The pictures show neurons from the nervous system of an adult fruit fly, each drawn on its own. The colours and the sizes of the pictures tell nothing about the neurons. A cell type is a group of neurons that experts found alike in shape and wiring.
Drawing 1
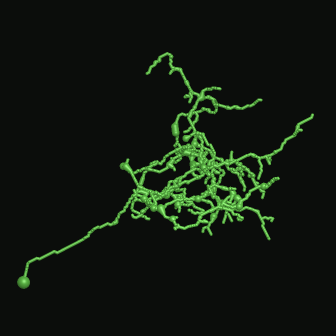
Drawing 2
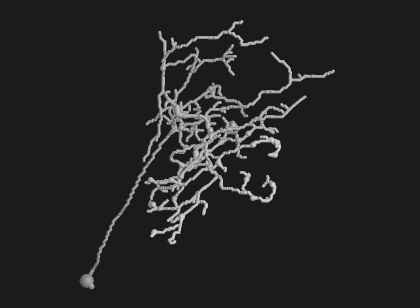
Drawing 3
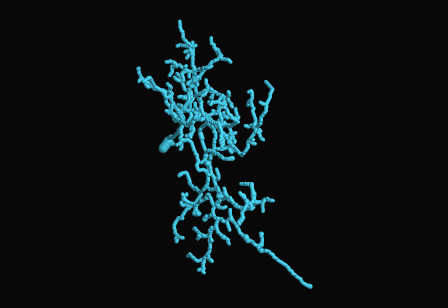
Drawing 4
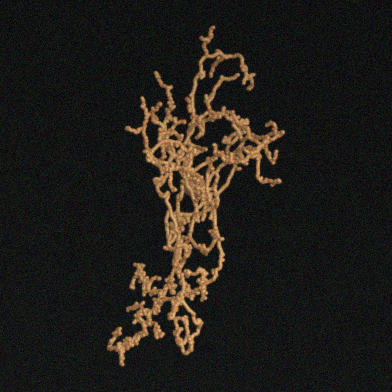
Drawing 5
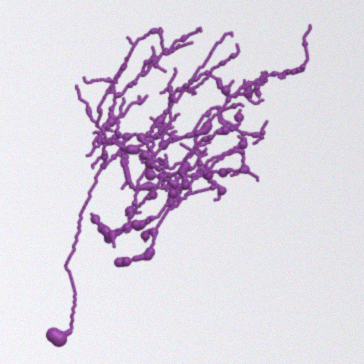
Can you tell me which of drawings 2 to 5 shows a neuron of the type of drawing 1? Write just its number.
2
